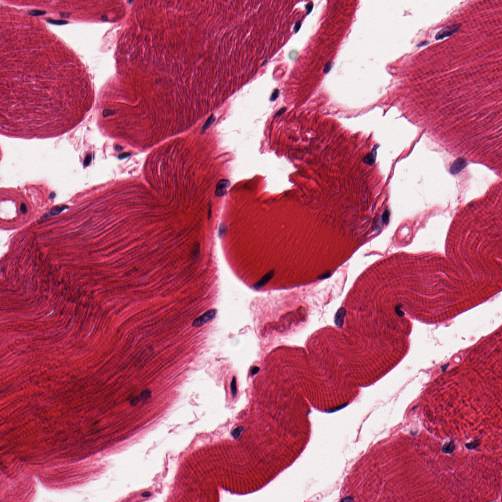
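Skeletal muscle. First, many fibres show fine, regular cross-striations. Next, nuclei are small, dark, flattened and at fibre edges. Then, a lower-right fibre runs a tightly wavy, zigzag course. Last, the connective tissue between fibres is sparse, pale and wispy, with only scattered small nuclei.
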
